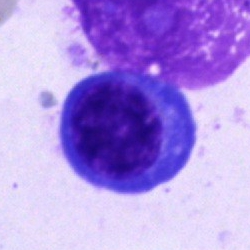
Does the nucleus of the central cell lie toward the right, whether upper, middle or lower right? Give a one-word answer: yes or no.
No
